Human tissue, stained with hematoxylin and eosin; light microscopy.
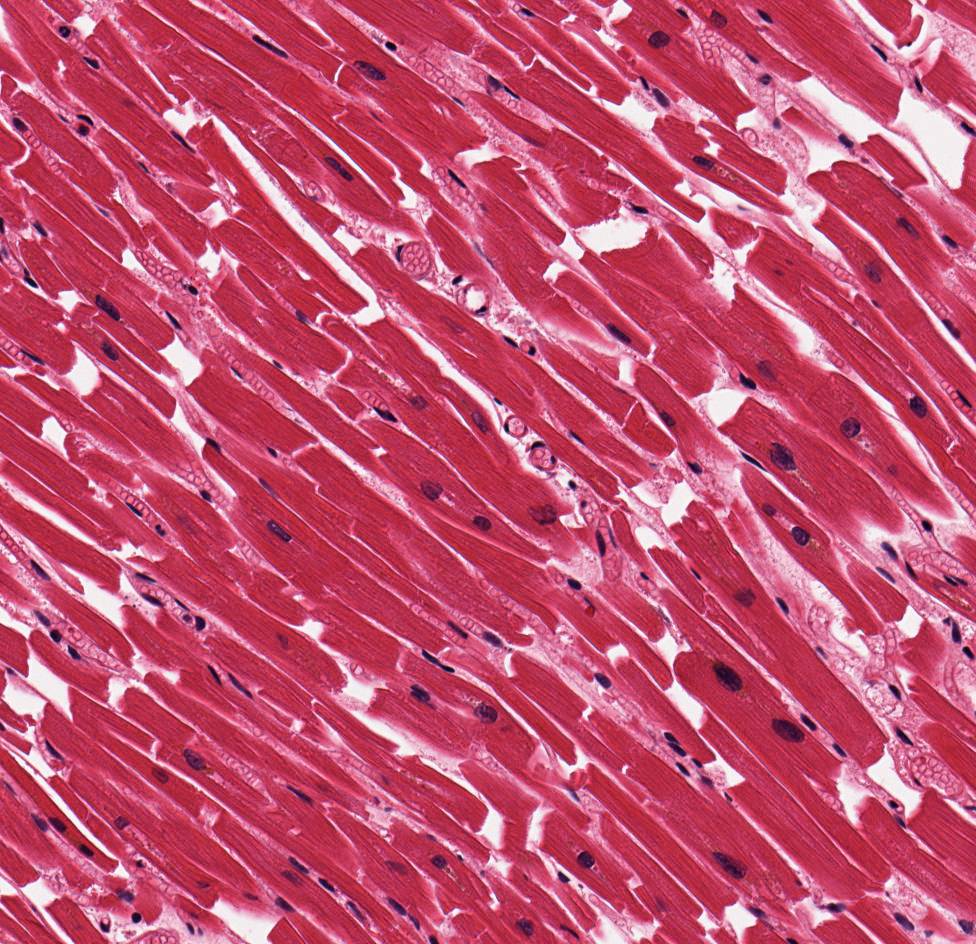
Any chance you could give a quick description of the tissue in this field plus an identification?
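Muscle fibres branch and join neighbouring fibres instead of running as separate unbranched strands. Fibre cytoplasm is deeply eosinophilic, finely striated along its length. Thin-walled, erythrocyte-containing capillaries lie in the scant stroma between fibres. No fat cells are present. Name: left ventricle of the heart.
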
